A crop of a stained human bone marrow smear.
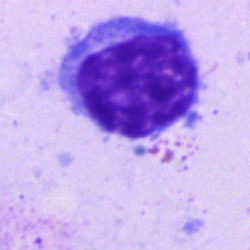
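Lymphocyte in the middle of a stained bone marrow smear. Its nucleus fills most of the cell, leaving a modest rim of cytoplasm that is widest on the upper-left side. The chromatin is dark purple with scattered paler patches, and the outer edge of the cytoplasm is ragged rather than smooth.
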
